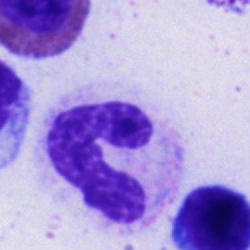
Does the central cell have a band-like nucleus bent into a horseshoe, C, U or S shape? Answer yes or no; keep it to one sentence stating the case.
Yes, the nucleus of the cell is bent into a band with no separate lobes.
